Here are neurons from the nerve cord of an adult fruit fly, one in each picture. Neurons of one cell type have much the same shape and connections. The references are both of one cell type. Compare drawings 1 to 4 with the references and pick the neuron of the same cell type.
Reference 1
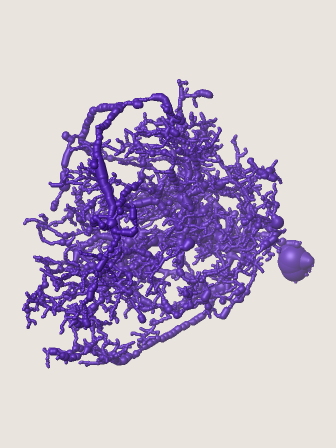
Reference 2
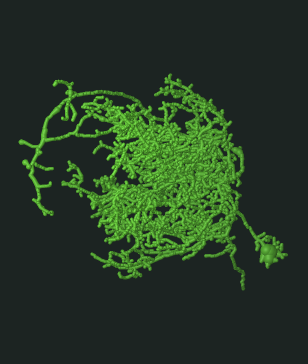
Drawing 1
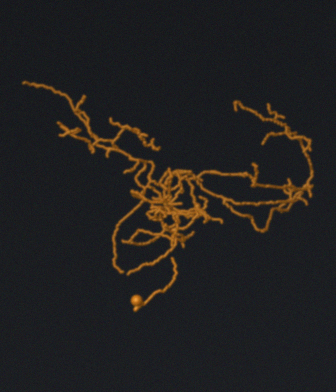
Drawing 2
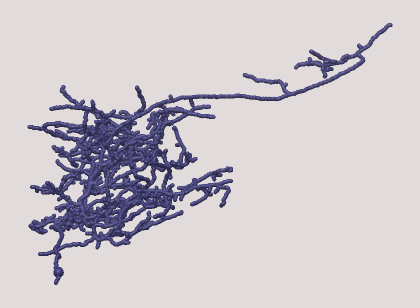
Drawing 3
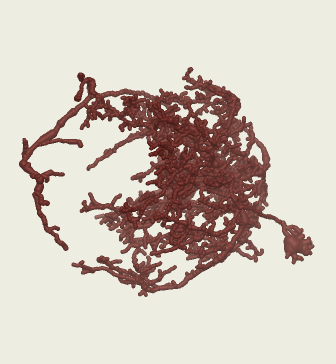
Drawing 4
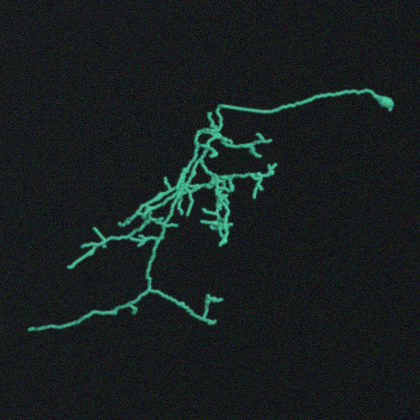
Drawing 3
